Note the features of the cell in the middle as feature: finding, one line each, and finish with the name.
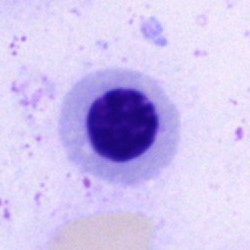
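Chromatin: dark purple, densely clumped
Cytoplasm: moderate rim, all the way round the nucleus
Granules: none visible
Vacuoles: none
Name: erythroblast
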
